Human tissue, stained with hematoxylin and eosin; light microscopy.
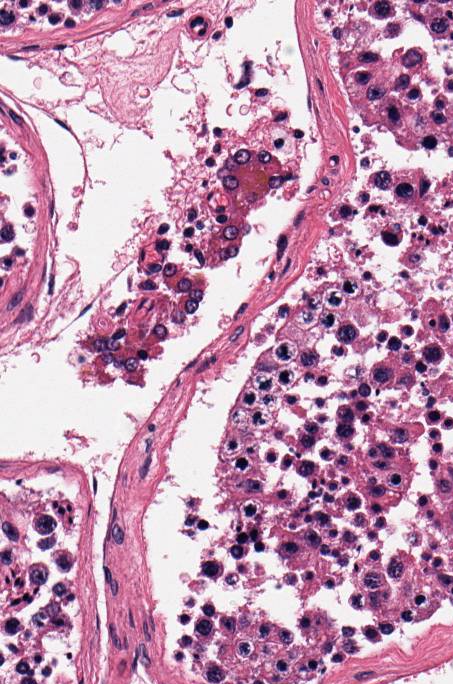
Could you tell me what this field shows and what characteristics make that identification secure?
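This field shows the seminiferous tubule, with parts of several rounded tubules filling it and the largest occupying most of the right half.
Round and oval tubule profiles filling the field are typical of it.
A thin, layered pink wall with flattened, elongated nuclei bounds each tubule.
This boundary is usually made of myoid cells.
Among the rounded cells lie larger ones with big round nuclei and coarse, clumped chromatin.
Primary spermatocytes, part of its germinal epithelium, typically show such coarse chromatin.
The spaces between tubules are mostly empty and white, with little stroma.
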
